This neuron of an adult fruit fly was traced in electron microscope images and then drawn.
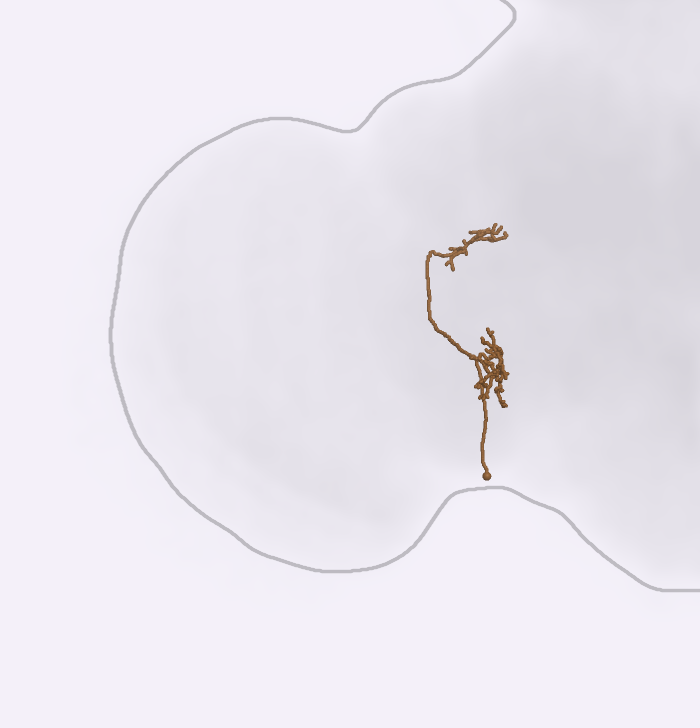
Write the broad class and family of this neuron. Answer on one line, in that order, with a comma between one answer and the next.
visual projection neuron, hemilineage LHl4_posterior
